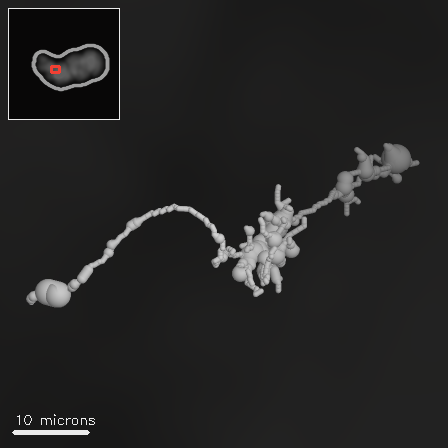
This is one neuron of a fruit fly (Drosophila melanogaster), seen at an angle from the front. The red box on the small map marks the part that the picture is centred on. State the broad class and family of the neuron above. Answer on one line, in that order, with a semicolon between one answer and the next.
optic-lobe intrinsic neuron; Mi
